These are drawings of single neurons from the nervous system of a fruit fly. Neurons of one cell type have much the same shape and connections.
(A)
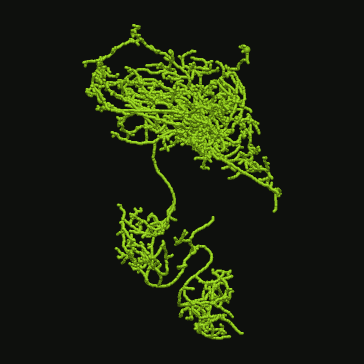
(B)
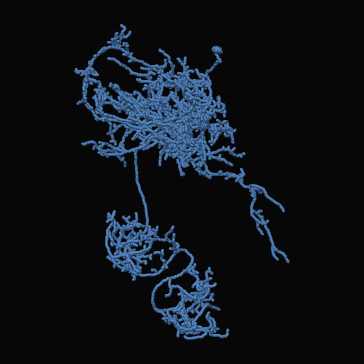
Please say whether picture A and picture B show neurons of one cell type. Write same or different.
same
